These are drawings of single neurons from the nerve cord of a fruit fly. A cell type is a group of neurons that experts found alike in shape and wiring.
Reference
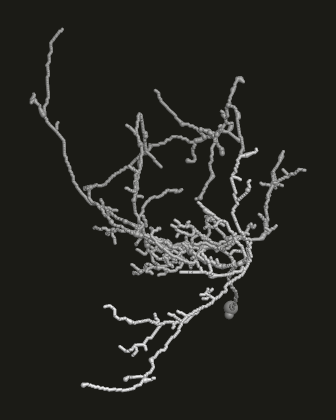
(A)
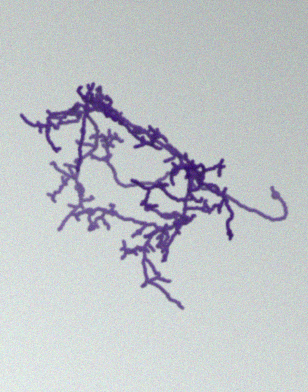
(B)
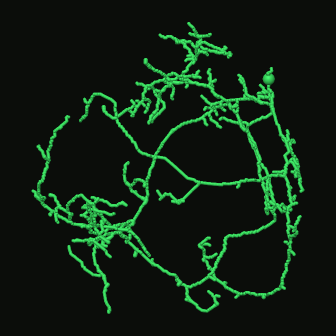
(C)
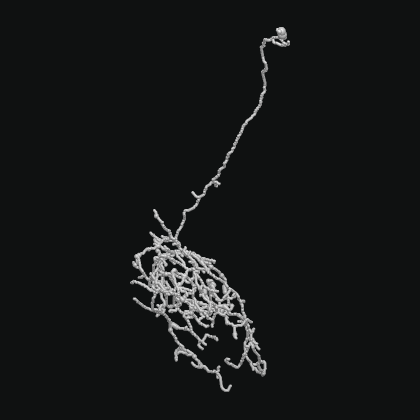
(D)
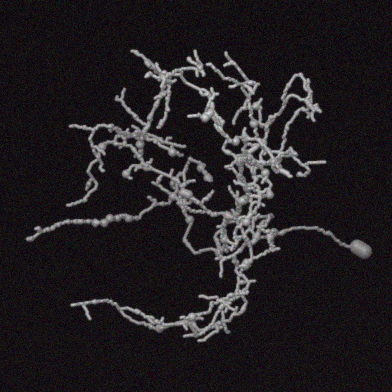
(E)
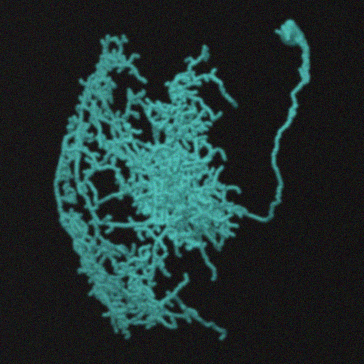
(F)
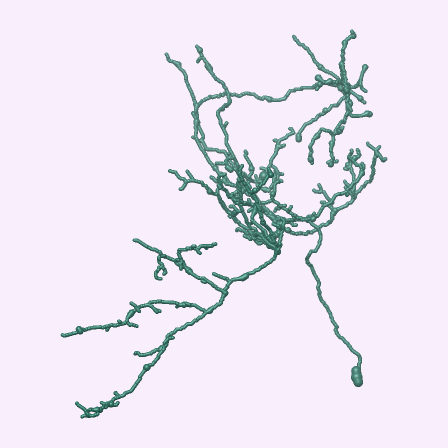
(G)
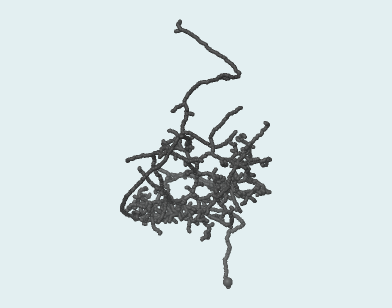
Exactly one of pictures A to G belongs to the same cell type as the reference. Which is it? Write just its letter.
F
